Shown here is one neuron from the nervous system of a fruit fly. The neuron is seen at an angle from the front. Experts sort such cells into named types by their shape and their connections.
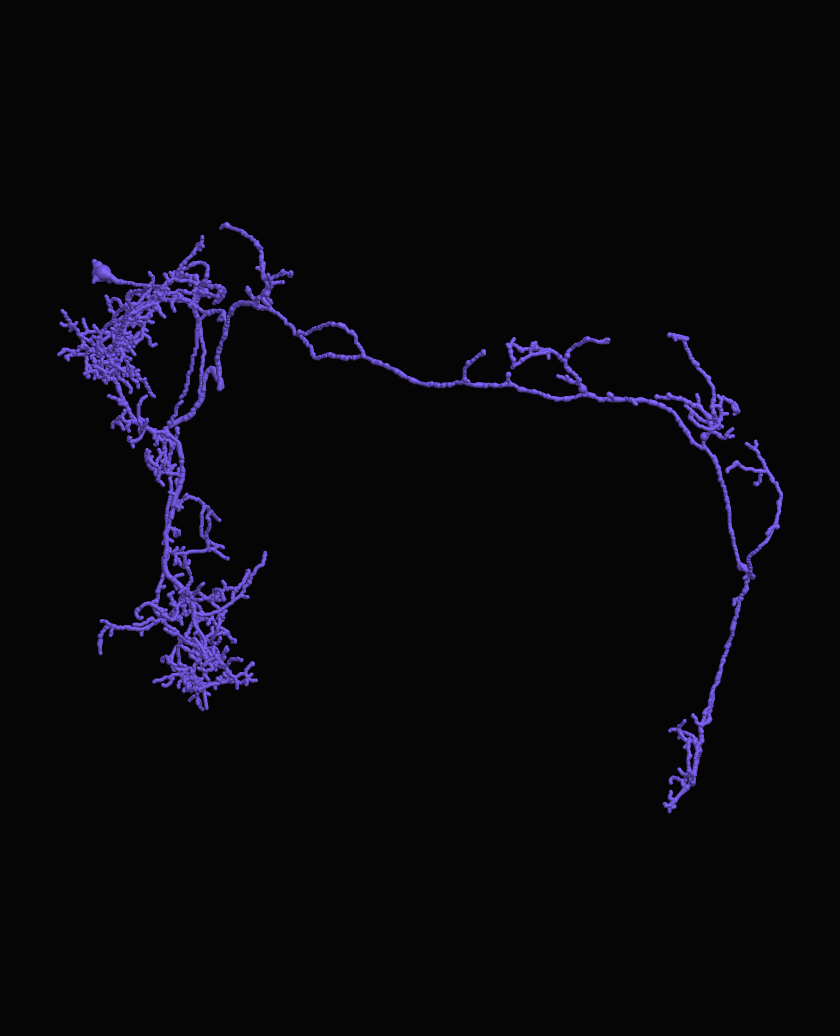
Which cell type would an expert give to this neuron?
WEDPN12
